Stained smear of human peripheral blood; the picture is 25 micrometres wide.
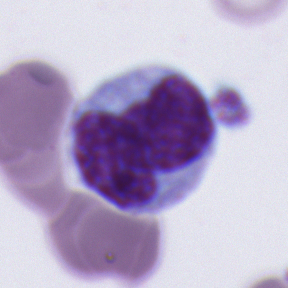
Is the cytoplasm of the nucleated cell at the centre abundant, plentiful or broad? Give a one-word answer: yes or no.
No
